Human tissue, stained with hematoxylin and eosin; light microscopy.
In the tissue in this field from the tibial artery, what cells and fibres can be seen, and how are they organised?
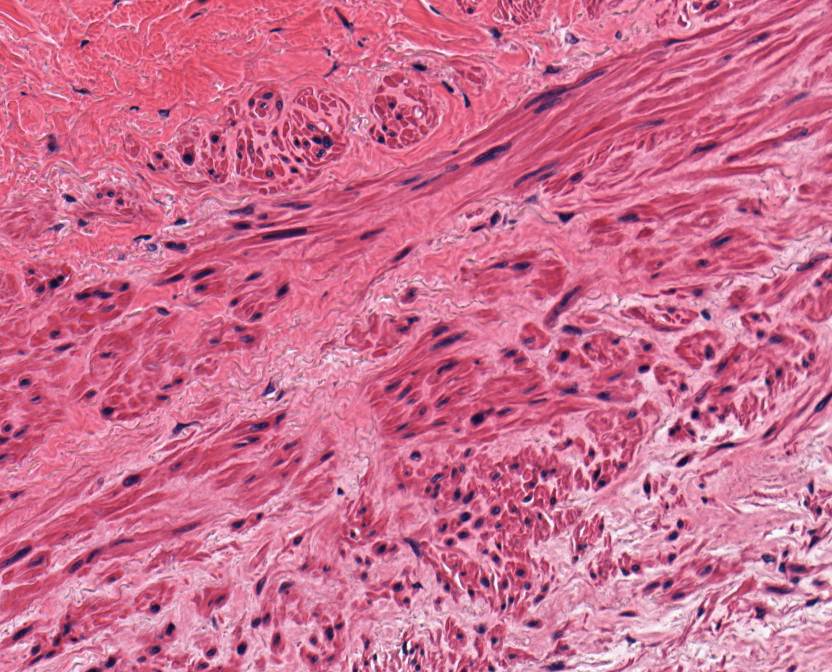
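Smooth muscle bundles, cut in different planes and interlacing with one another, make up the field. Where a band is cut longitudinally, the nuclei are elongated, slender and blunt-ended, oriented parallel to the fibres. Transversely cut bundles in the lower centre and right show round to oval dark nuclei set in polygonal pink cytoplasm. Throughout, the muscle cell cytoplasm is eosinophilic.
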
